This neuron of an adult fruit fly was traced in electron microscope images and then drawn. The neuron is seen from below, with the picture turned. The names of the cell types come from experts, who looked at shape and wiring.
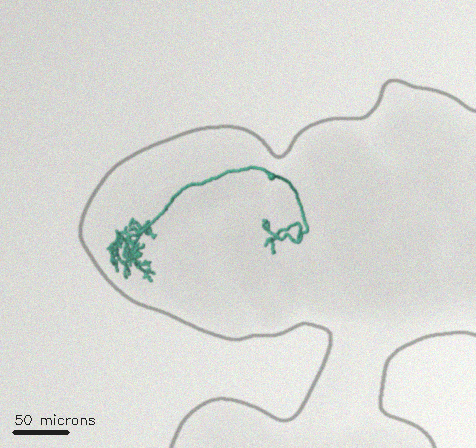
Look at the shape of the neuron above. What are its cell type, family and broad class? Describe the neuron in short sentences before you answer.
Its cell body lies in the middle of the picture. From left to right in the picture it spans about 190 microns. It is of cell type MeLo3a. Its family is MeLo. It is an optic-lobe intrinsic neuron.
